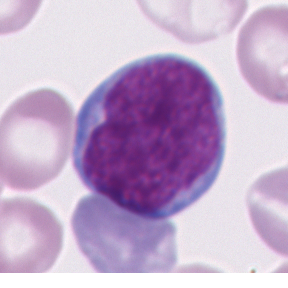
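Myeloblast: the nucleus fills most of the cell and bears a shallow notch on its upper left side. Its chromatin is finely granular and evenly spread. The cytoplasmic rim is widest on the left side of the cell.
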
